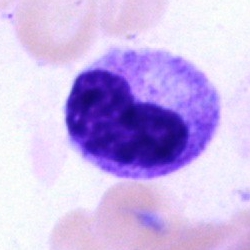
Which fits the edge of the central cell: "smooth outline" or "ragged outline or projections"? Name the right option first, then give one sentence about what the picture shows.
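Smooth outline. The cell outline is round to slightly oval with a smooth edge.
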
